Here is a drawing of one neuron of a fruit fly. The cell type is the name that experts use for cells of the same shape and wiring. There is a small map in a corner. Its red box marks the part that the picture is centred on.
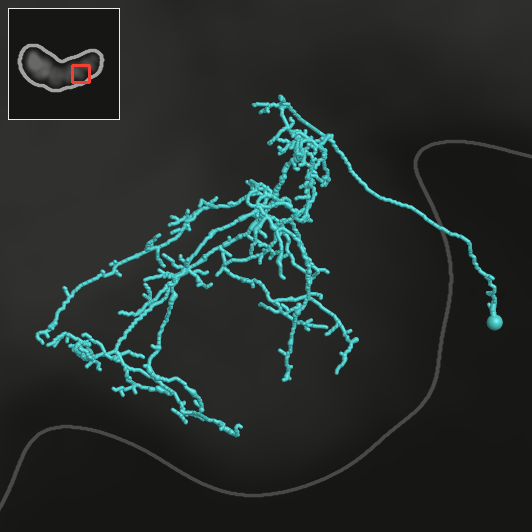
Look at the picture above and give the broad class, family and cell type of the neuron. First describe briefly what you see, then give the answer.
The cell body is on the right of the picture. The picture shows dozens of branch ends. Its broad class is nerve-cord intrinsic neuron. The family is hemilineage 03A. It is of cell type IN03A063.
